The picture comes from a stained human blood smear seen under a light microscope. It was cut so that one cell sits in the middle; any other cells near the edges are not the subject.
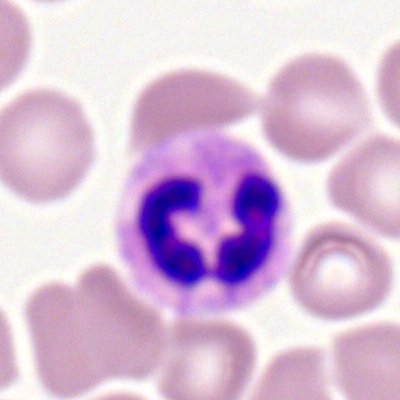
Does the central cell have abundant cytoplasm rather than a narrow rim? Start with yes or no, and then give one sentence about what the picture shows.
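Yes. The cytoplasm is abundant and pale pinkish-lilac.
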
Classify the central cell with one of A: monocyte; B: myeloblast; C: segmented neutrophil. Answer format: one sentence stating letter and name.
Since the cell in the middle is a segmented neutrophil, option C is correct.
